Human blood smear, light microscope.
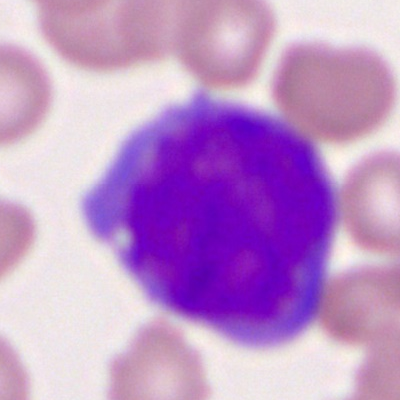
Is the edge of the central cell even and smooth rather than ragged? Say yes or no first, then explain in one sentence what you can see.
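No. The cell outline is irregular, with a small bump at the top.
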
